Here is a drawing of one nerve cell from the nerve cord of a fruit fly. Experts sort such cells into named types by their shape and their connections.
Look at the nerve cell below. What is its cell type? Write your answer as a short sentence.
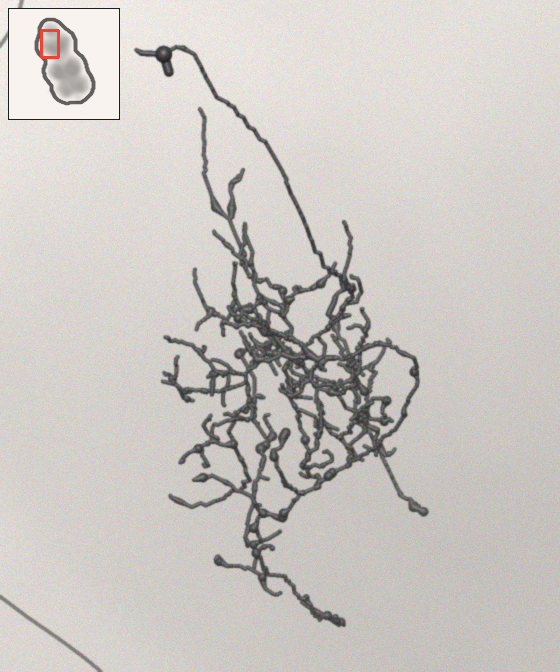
The cell type is IN01B033.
